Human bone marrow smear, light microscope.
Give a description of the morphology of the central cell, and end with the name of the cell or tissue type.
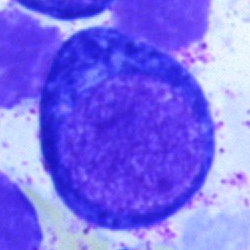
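Start with the chromatin: it is fine and evenly stippled purple. Now follow the cytoplasmic rim, which is broadest along the upper left side. That cytoplasm shows no granules, and the cell surface has no projections. So what we have here is a proerythroblast.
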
